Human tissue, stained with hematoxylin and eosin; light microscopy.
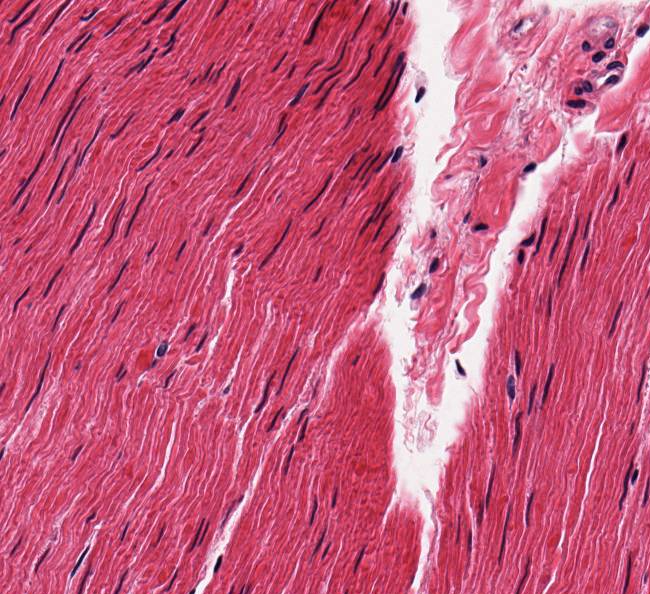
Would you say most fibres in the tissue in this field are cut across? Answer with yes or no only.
No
